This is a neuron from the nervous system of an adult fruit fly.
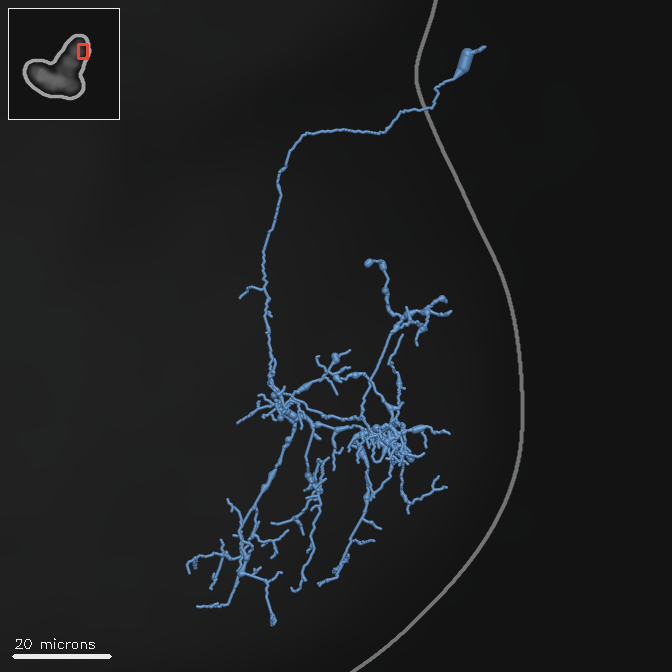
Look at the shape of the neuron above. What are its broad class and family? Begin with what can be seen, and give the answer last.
By the scale bar it is about 120 microns tall in this view. The picture shows dozens of branch ends. It is a nerve-cord intrinsic neuron. Its family is hemilineage 20A.22A.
